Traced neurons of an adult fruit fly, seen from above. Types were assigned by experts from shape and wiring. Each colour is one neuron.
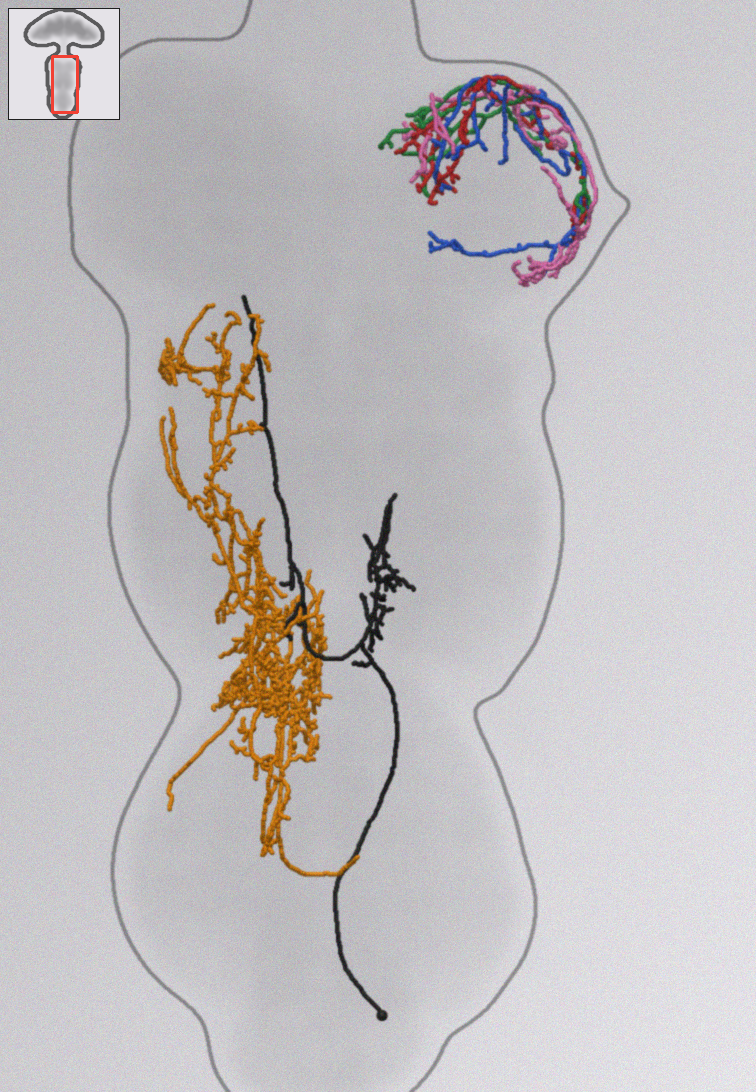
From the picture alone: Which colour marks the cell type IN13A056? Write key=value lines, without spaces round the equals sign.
colour=red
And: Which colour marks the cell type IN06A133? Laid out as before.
colour=black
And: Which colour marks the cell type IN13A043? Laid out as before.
colour=blue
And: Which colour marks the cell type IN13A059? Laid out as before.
colour=pink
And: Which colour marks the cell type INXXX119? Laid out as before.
colour=orange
